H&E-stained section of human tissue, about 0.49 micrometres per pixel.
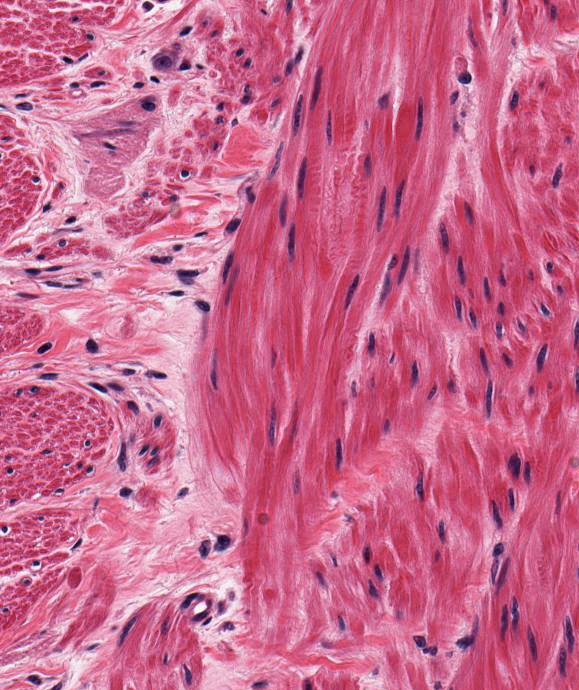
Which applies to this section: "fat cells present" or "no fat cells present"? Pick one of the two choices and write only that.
No fat cells present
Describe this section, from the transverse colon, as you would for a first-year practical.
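Look first at the right half: it's one large mass of smooth muscle cut lengthwise, its cells running roughly from top to bottom. Along those cells lie elongated, cigar-shaped nuclei. Now move to the left side, where smaller muscle bundles are cut across. Throughout, the cytoplasm is uniformly pink, and you won't find cross-striations.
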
